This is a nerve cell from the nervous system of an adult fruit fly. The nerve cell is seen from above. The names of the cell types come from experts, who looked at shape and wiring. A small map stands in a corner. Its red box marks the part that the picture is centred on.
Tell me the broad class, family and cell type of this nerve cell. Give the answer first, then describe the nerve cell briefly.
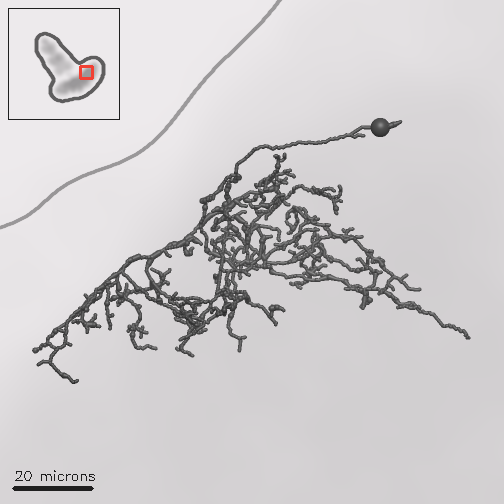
It is a central-brain intrinsic neuron. The family is hemilineage SLPpl2. Its cell type is PLP119. Its cell body lies at the upper right of the picture. By the scale bar it is about 110 microns wide in this view. Dozens of branch ends can be seen.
